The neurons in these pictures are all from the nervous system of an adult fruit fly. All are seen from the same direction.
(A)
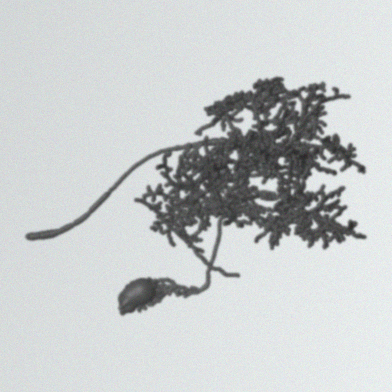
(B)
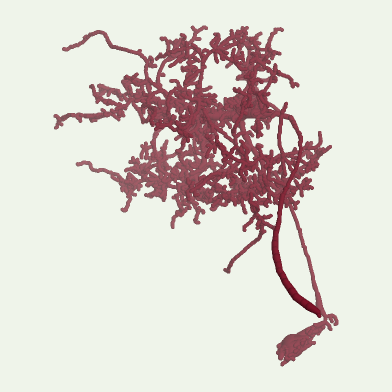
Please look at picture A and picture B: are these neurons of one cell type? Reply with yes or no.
yes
